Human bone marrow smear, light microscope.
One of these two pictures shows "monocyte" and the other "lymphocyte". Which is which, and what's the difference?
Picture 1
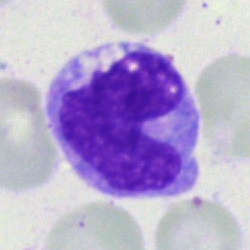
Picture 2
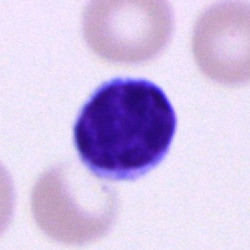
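Of the two, the monocyte is in picture 1 and the lymphocyte in picture 2. Outline: the monocyte's is smooth and roughly round, the lymphocyte's round and smooth. Nucleus: in the monocyte it fills most of the cell and has a deep notch cut into its right side.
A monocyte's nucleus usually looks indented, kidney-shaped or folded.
Chromatin: dark purple and mottled in the monocyte; dense, dark purple and coarsely clumped in the lymphocyte, with no nucleoli to be seen. Cytoplasm: pale grey-blue in the monocyte, with small clear vacuoles at the upper left of the cell.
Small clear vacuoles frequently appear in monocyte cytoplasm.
In the lymphocyte the cytoplasm is a scant pale blue rim, seen mainly along the lower edge, and shows no granules.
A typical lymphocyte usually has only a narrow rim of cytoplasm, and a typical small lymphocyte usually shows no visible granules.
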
